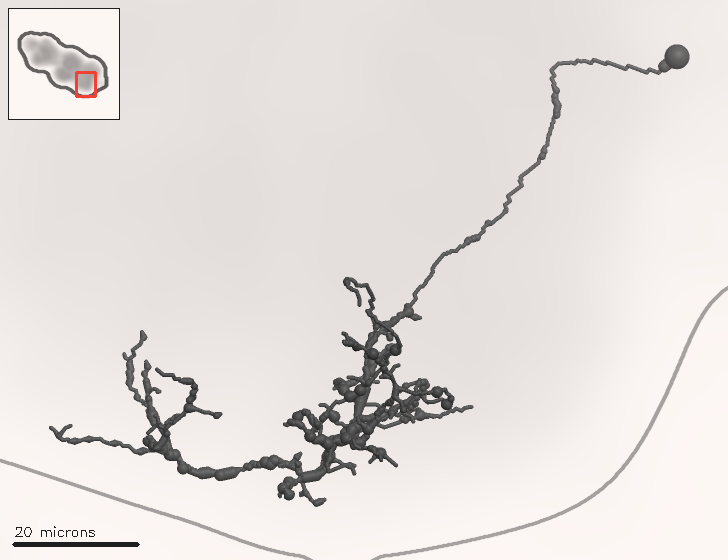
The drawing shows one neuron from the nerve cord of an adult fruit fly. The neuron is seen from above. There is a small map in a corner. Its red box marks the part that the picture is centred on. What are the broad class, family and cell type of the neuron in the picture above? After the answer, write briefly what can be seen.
It is a nerve-cord intrinsic neuron. Its family is hemilineage 13B. The cell type is IN13B075. From left to right in the picture it spans about 100 microns. Dozens of branch ends can be seen.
